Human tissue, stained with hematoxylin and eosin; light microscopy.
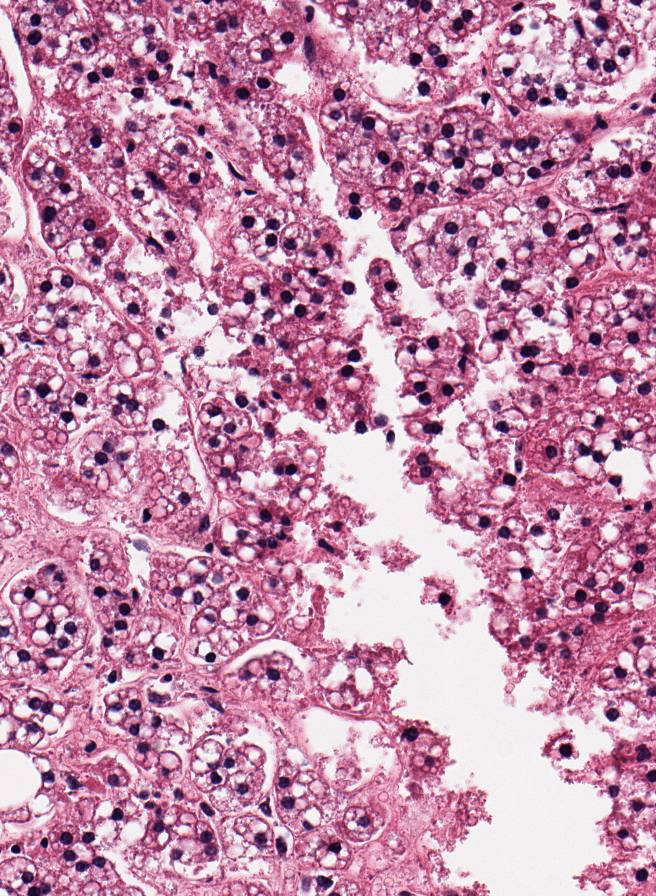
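Adrenal gland, haematoxylin and eosin stained section. Looking across the field, the cells seem to sit in rounded nests and short cords, each edged by a thin pink septum. In most cells the cytoplasm is packed with many small clear vacuoles, so it looks bubbly. The nuclei are small, round and dark, and most seem to sit near the centre of their cell. The nests look solid, without central lumens.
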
